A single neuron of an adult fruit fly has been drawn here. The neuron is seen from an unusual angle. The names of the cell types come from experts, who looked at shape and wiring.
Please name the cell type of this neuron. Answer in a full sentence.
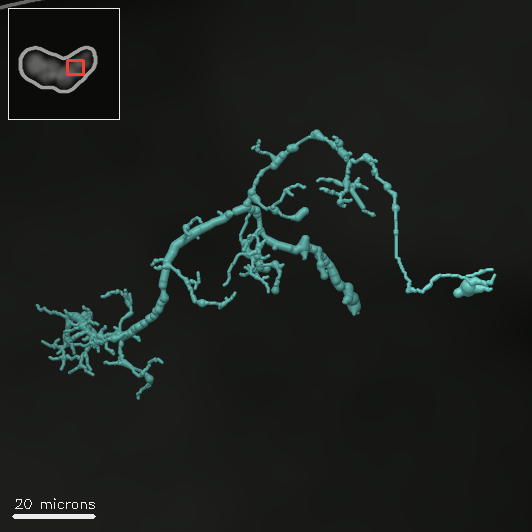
The cell type is IN03B061.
